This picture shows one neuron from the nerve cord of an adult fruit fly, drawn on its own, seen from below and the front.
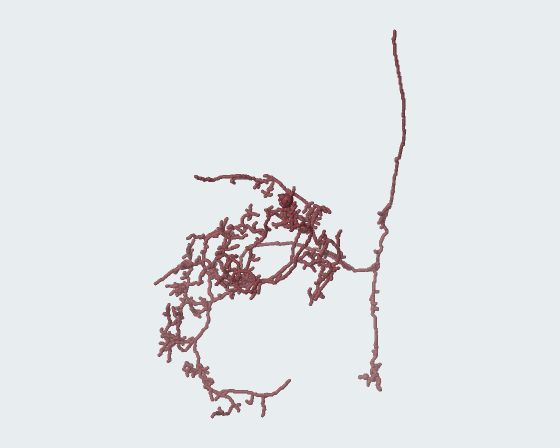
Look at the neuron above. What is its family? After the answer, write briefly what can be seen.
Its family is hemilineage 14B. It is an ascending neuron. The picture shows dozens of branch ends. As drawn here it is taller than it is wide.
